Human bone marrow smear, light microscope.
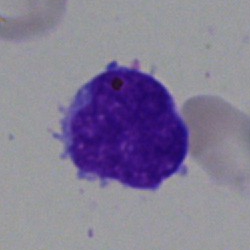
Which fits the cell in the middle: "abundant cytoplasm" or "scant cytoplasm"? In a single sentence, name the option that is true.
What cytoplasm the cell has forms just a narrow rim.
